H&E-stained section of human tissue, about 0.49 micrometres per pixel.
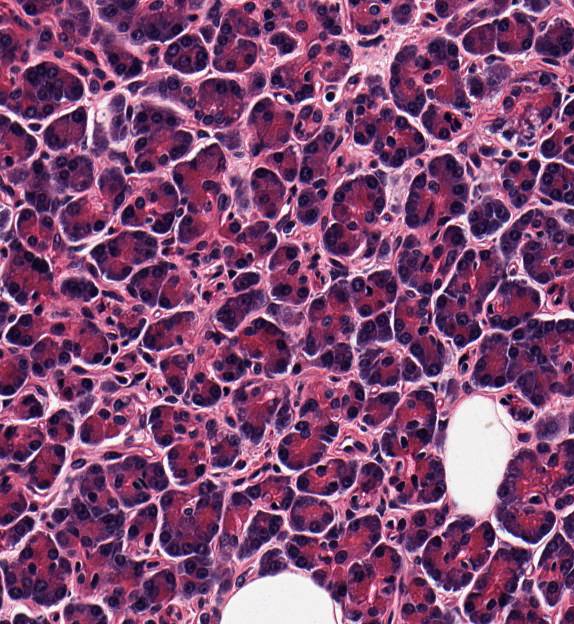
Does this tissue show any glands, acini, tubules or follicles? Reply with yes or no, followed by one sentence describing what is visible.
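Yes. Small rounded acini lie closely packed across the whole field, with no broad septa dividing them into lobules.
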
